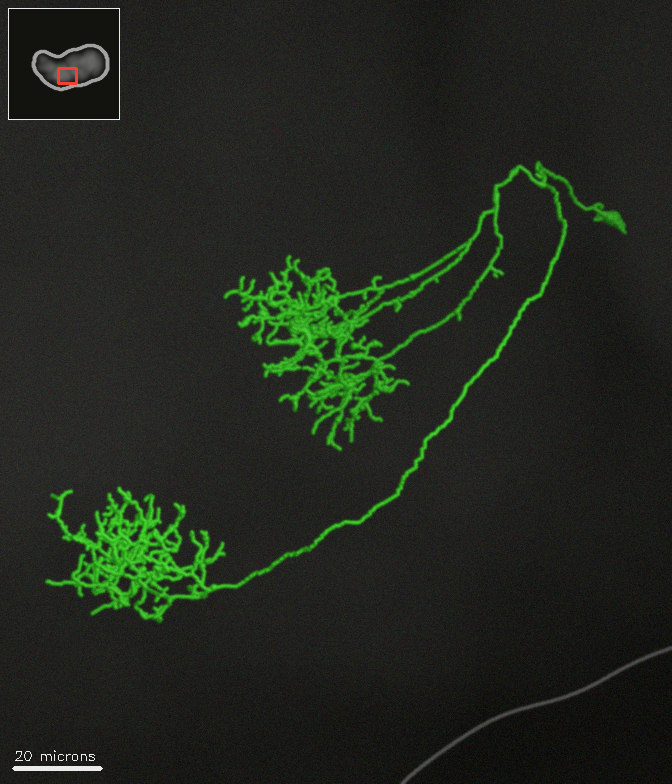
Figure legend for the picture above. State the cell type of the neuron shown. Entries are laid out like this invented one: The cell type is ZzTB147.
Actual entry: The cell type is MeLo13.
